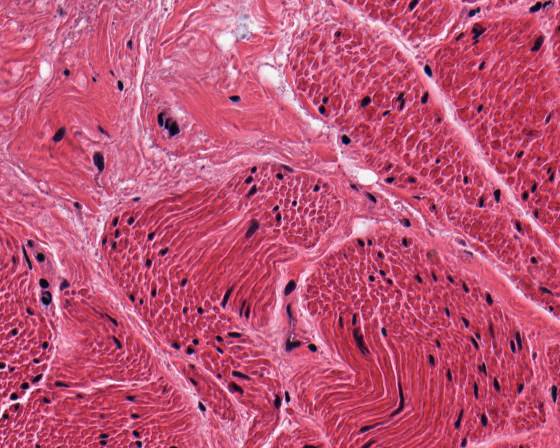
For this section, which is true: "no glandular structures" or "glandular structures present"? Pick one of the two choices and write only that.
No glandular structures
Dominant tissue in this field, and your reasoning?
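This field shows smooth muscle. The deciding points are the dark, elongated, cigar-shaped nuclei in the fibres cut lengthwise and the deep pink cytoplasm of the muscle cells.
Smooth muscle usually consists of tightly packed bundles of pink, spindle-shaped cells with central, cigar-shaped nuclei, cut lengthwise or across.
Here the bundles fill the whole field, cut in different planes and running in different directions. Thin septa of paler pink fibrous connective tissue separate them.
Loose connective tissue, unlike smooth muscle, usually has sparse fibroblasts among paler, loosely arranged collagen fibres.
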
